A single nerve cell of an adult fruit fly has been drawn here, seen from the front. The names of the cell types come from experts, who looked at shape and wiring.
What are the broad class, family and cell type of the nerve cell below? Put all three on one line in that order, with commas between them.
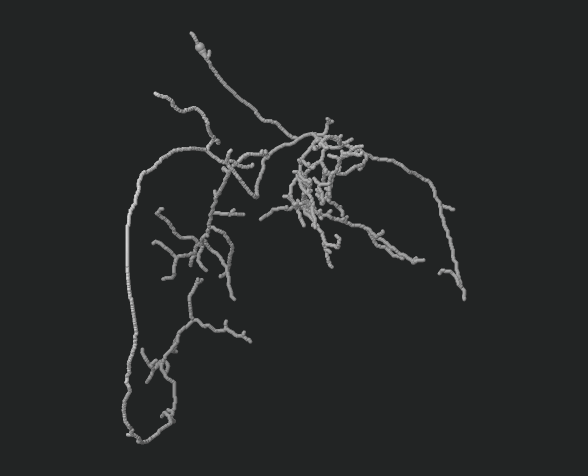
central-brain intrinsic neuron, hemilineage SMPpm1, SMP459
